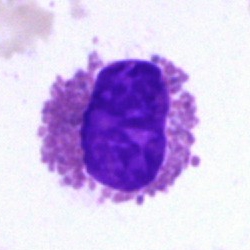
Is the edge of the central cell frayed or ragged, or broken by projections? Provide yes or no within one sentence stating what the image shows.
Yes, in outline this cell is rough rather than smooth and even.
